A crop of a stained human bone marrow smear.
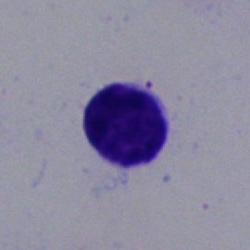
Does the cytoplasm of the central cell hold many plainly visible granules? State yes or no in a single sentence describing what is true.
No, no granules can be seen in the cytoplasm of this cell.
